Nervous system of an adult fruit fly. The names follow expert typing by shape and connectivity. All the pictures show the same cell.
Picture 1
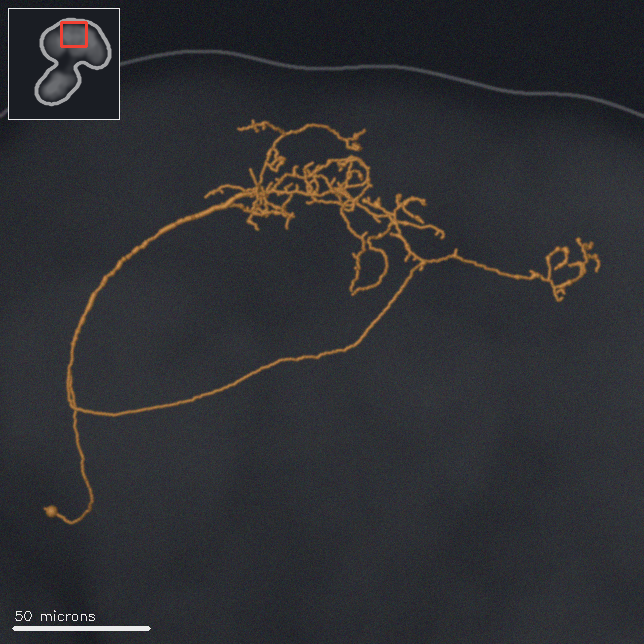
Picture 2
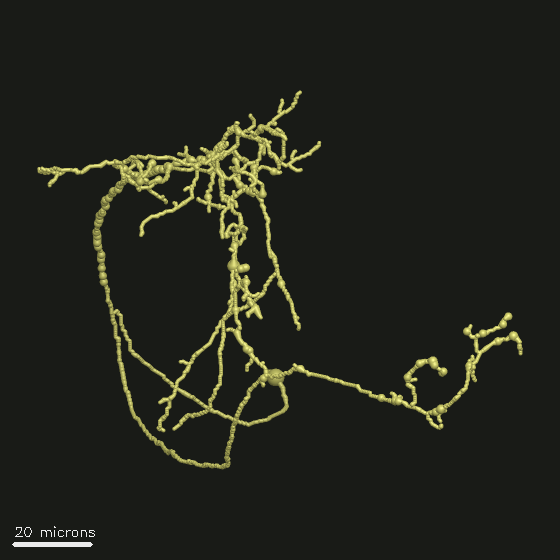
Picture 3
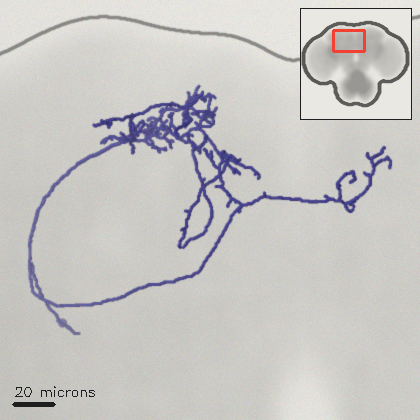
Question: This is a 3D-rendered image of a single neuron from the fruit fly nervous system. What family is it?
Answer: hemilineage VLPl&p1_posterior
